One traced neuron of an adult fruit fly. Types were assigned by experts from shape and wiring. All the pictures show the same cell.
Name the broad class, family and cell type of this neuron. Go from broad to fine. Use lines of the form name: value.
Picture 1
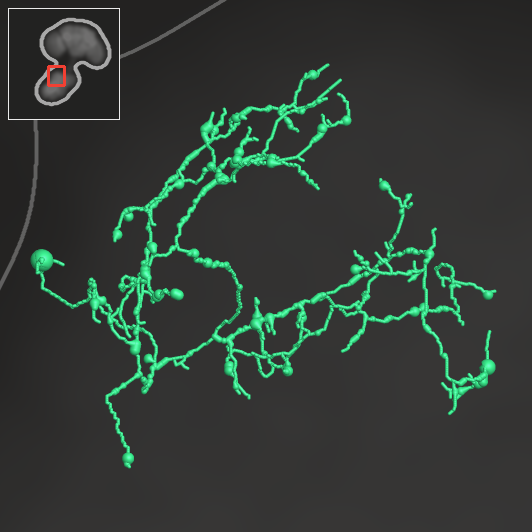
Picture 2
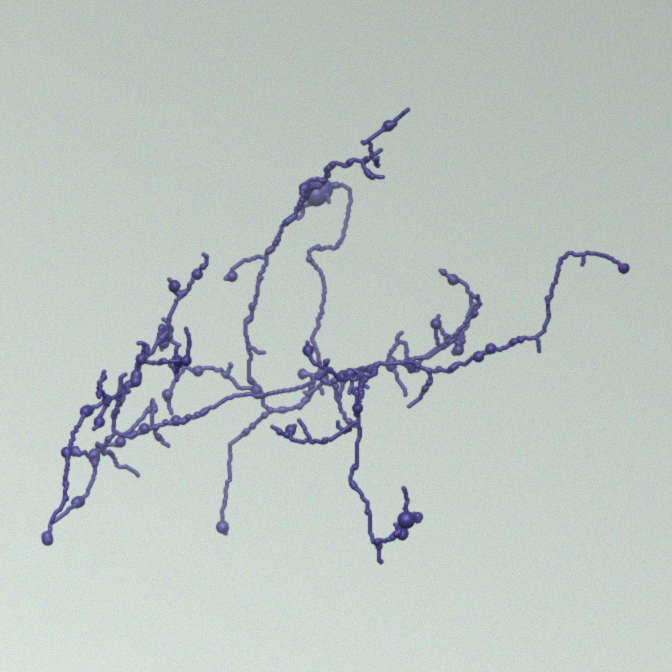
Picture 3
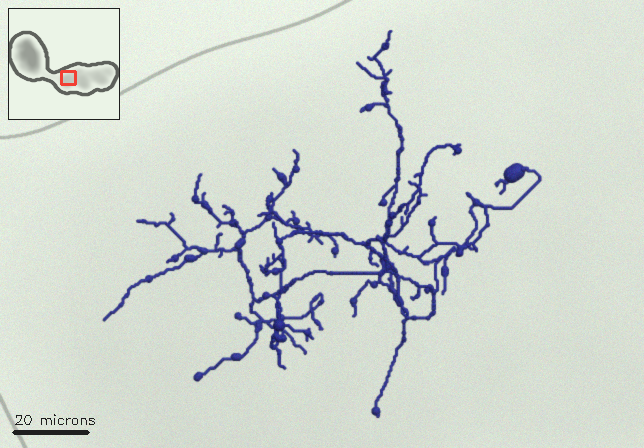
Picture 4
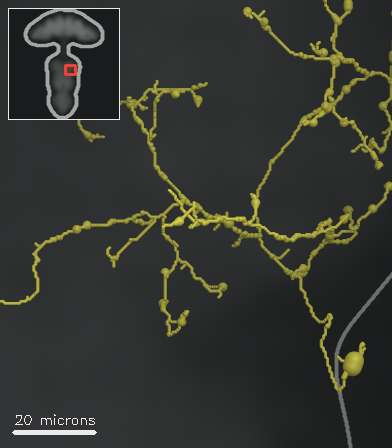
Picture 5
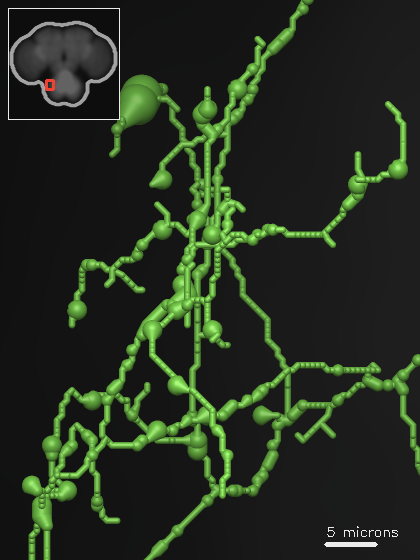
broad class: nerve-cord intrinsic neuron
family: hemilineage 21A
cell type: IN21A097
